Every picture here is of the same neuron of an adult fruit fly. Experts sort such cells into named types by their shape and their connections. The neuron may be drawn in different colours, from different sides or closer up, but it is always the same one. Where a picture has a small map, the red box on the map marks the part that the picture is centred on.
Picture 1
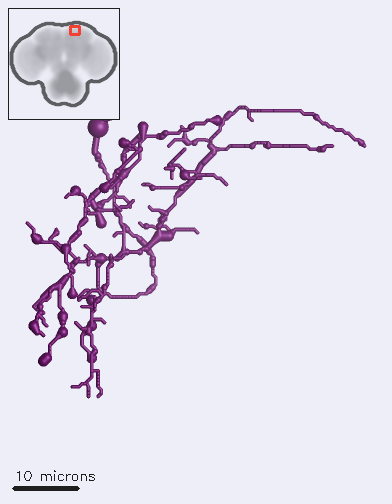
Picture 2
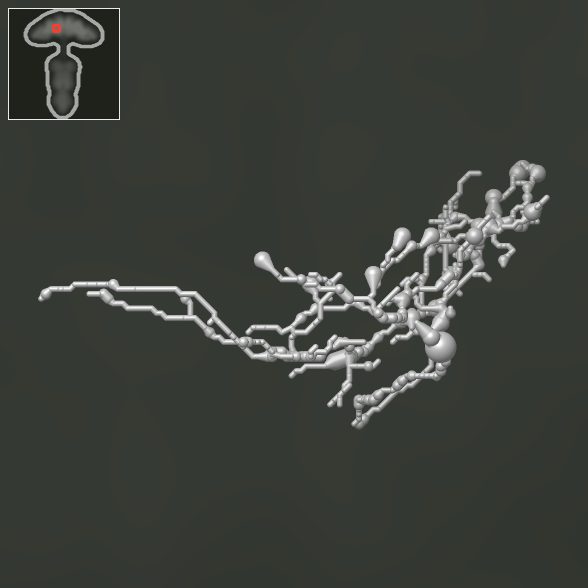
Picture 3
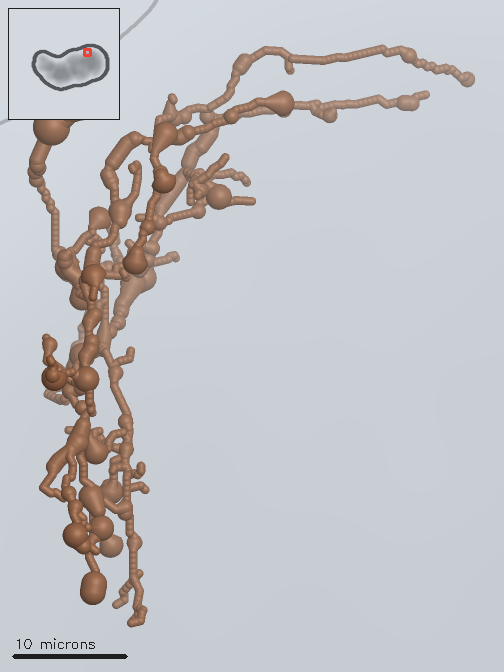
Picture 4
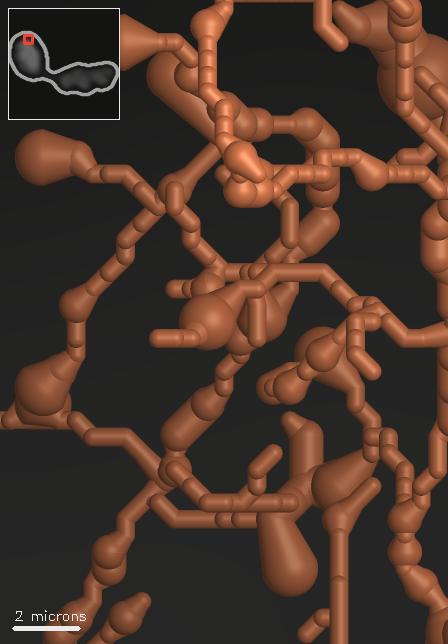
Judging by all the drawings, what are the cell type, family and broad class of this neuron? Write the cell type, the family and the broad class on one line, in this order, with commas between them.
CB4133, hemilineage SLPpm2, central-brain intrinsic neuron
